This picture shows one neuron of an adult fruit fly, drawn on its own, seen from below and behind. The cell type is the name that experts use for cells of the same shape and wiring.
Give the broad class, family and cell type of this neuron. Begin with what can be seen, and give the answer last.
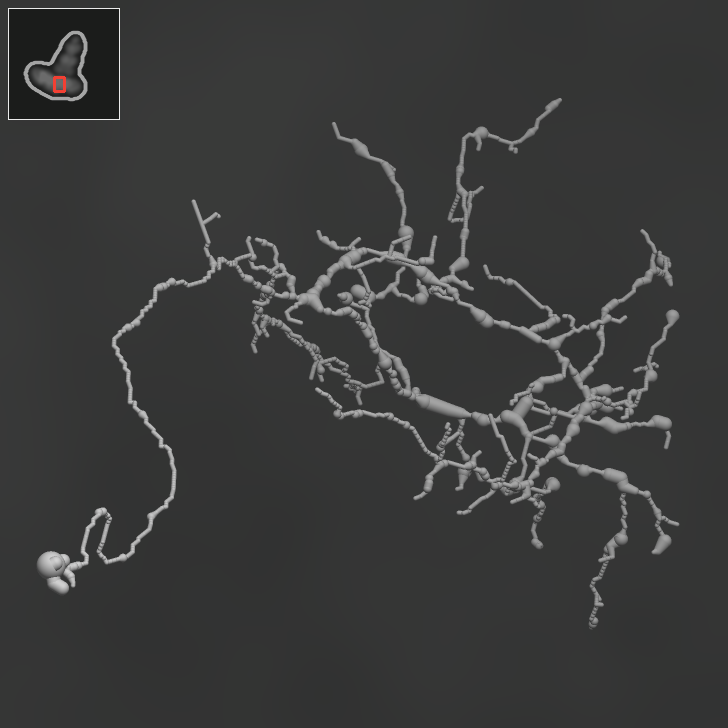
The cell body is at the lower left of the picture. The picture shows dozens of branch ends. This is a central-brain intrinsic neuron. The family is hemilineage LB3. Its cell type is CB2235.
